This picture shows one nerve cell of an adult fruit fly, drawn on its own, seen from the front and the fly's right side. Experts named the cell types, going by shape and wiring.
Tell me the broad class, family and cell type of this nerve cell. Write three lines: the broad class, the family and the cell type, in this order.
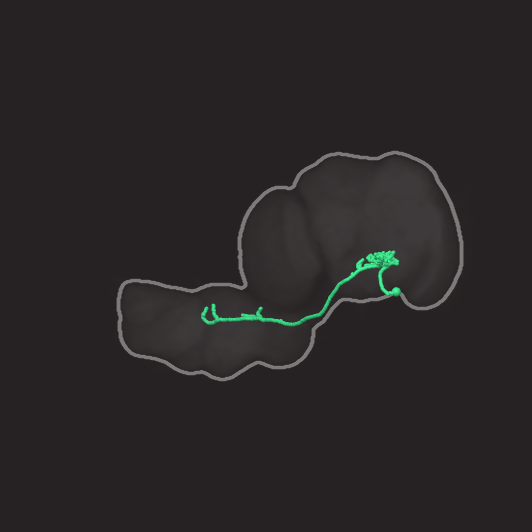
descending neuron
hemilineage MX3
DNg08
